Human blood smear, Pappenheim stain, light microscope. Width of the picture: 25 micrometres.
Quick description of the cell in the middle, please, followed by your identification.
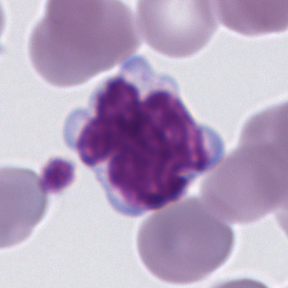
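Edge: several rounded, blunt blebs of pale cytoplasm bulge outward. Cell about 14 micrometres across. Nucleus folded into several lobes, outline irregular and clumped; about 11 micrometres across, filling about 70% of the cell's area. Chromatin dark purple and dense, with darker clumps. Cytoplasm scant, pale blue. Name: large granular lymphocyte.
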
